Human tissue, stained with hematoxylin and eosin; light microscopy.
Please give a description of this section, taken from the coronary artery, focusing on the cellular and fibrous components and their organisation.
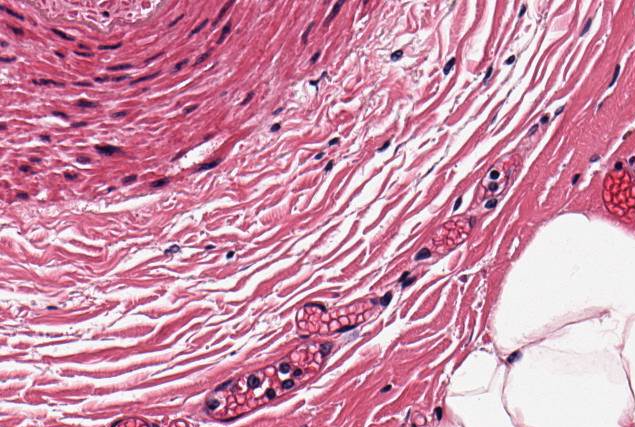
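Note the upper left of the field: it is more densely cellular than the rest, with more crowded dark nuclei. Among the fibres, small dark elongated nuclei lie parallel to the fibres. Red blood cells within the vessels stain a bright orange-red. At the lower right edge, adipocytes appear as large empty white spaces with thin walls.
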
